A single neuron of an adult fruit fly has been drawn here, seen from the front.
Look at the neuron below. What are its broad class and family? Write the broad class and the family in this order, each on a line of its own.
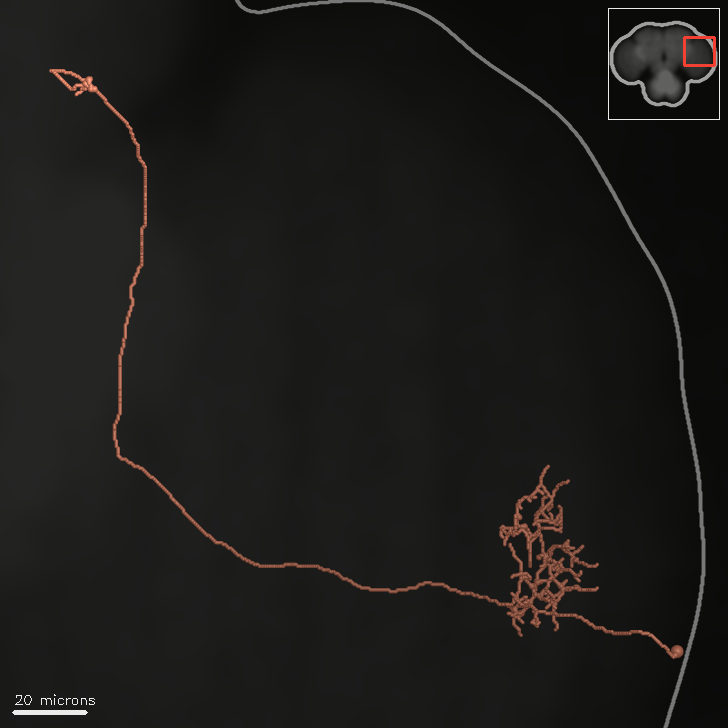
visual projection neuron
MeTu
